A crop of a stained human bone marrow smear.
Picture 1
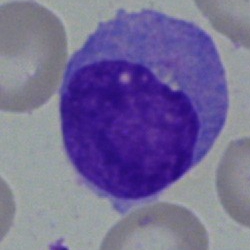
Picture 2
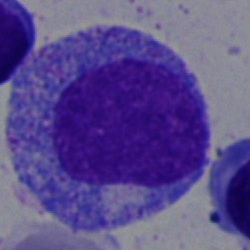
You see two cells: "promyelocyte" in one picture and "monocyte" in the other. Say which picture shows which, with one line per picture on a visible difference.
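In picture 1 we see a monocyte: No distinct granules are seen in the cytoplasm.
In picture 2 we see a promyelocyte: Fine reddish-purple granules are scattered throughout the cytoplasm.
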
